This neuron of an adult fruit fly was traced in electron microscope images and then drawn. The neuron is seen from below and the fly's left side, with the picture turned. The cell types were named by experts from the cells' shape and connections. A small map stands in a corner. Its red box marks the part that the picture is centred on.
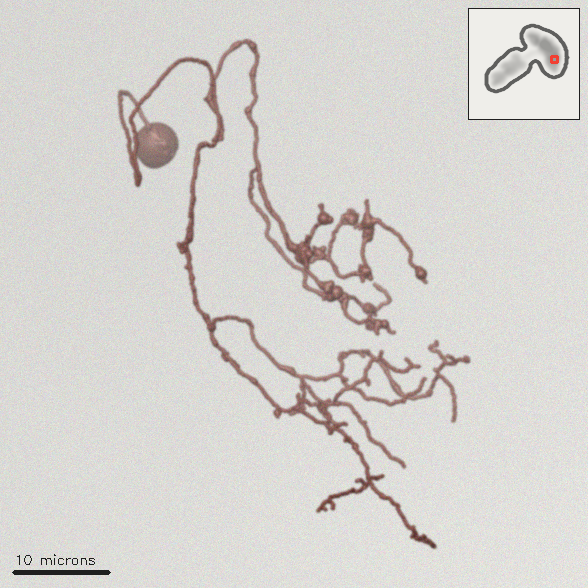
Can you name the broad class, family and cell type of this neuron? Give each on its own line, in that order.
central-brain intrinsic neuron
hemilineage SLPpm2
CB1884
